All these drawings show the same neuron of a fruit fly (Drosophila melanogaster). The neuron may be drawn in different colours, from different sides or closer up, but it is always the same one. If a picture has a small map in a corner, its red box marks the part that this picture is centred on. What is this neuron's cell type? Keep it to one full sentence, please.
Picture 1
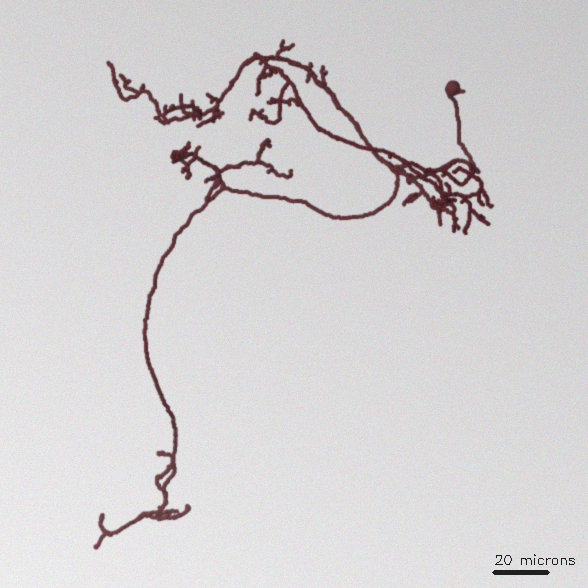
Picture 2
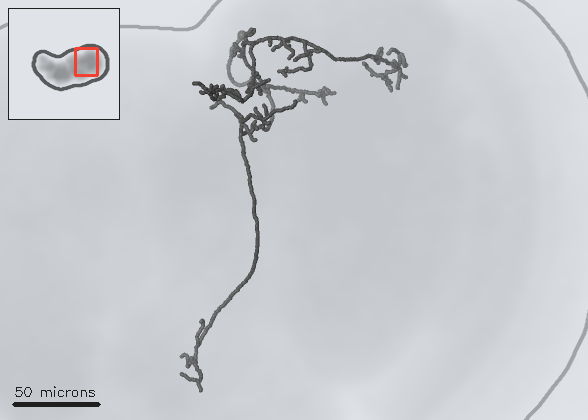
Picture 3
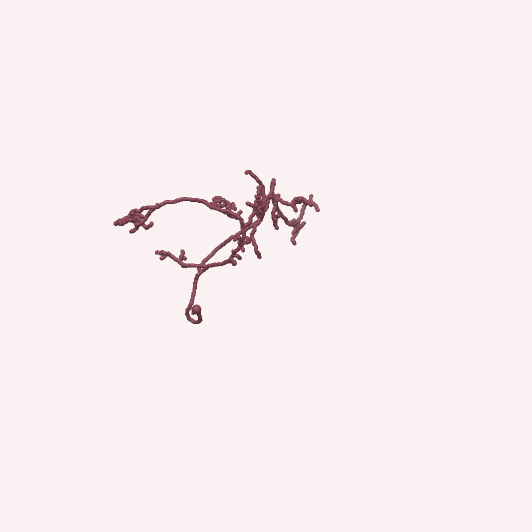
The single neuron here is of type SMP717m.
